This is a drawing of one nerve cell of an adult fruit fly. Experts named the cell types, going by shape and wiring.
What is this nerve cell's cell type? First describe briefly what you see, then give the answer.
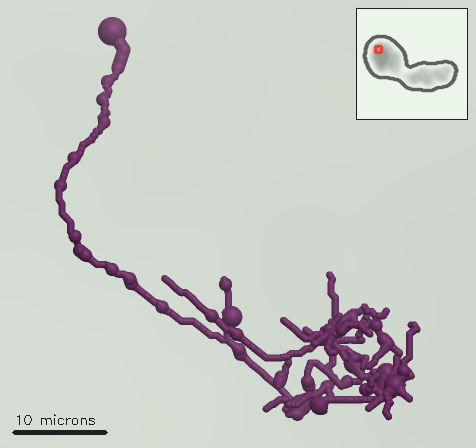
The cell body can be seen at the upper left of the picture. By the scale bar it is about 45 microns tall in this view. This is an optic-lobe intrinsic neuron. Its cell type is Cm4.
